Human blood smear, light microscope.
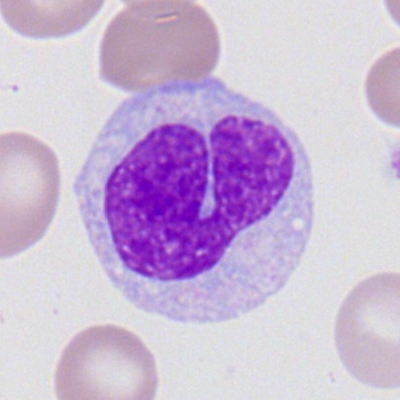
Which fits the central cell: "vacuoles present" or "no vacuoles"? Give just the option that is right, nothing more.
Vacuoles present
